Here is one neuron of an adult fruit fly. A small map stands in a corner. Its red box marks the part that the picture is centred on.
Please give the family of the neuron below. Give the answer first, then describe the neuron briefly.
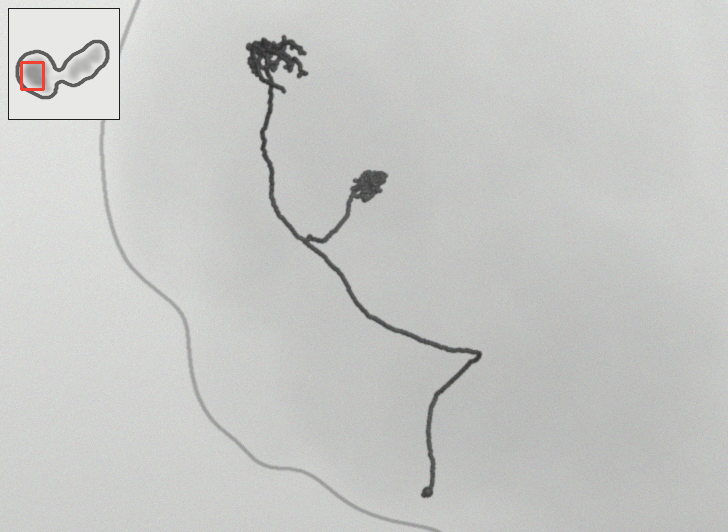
The family is hemilineage LALv1_dorsal. It is a central-brain intrinsic neuron. The cell body is at the bottom of the picture. As drawn here it is taller than it is wide.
